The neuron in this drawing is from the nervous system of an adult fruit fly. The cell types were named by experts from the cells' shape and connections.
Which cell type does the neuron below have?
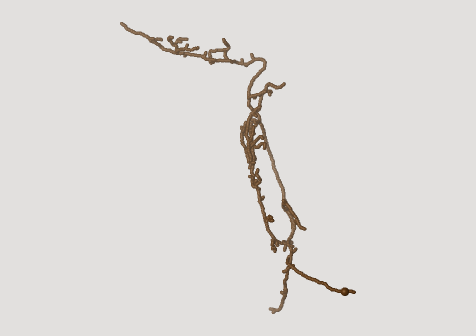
SMP219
